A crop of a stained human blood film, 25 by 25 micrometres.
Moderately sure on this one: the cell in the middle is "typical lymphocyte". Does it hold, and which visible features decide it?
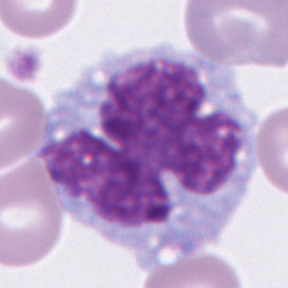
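Start with the edge: the outline is irregular and slightly ruffled. Inside, the cytoplasm is pale greyish blue.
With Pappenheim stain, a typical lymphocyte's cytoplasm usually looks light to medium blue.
You won't find any coarse coloured granules in that cytoplasm.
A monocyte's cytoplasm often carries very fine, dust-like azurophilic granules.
A few small clear vacuoles sit in the cytoplasm as well. The small purple granular fragment at the upper left lies apart from the cell. So typical lymphocyte doesn't fit here; this one's a monocyte.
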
